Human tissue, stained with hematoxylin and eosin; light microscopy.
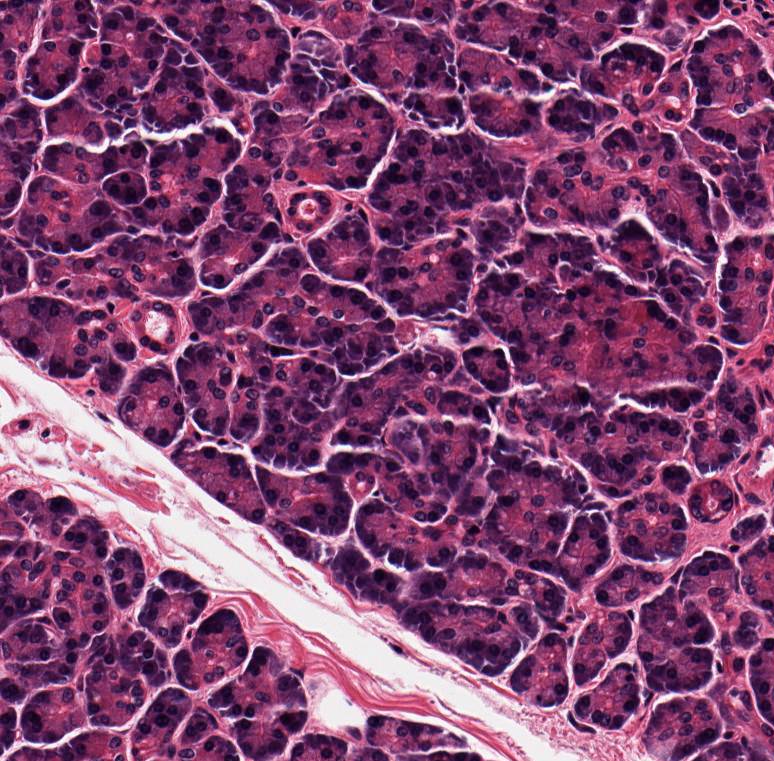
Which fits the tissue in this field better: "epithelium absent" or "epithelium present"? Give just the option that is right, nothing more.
Epithelium present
